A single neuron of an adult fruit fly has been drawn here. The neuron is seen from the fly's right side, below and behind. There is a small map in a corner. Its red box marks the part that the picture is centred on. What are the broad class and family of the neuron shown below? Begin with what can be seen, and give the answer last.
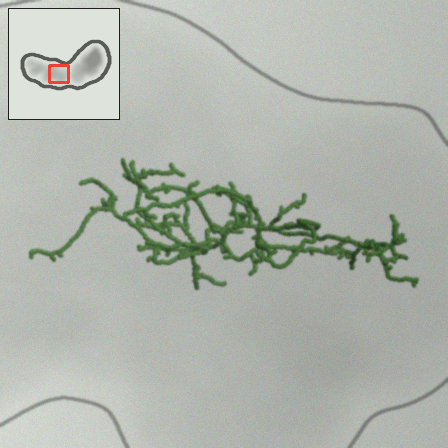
The cell body can be seen in the middle of the picture. Dozens of branch ends can be seen. This is a nerve-cord intrinsic neuron. The family is hemilineage 21A.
